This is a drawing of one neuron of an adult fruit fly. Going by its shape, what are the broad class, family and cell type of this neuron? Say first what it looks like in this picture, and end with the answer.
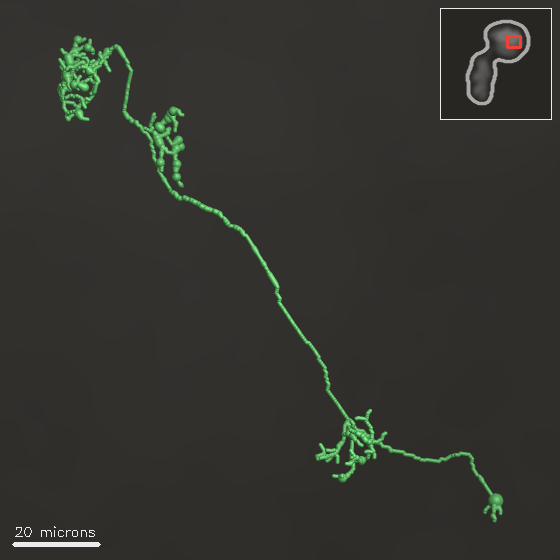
Its cell body lies at the lower right of the picture. From top to bottom in the picture it spans about 110 microns. The picture shows dozens of branch ends. Its broad class is central-brain intrinsic neuron. Its family is called class CX. Its cell type is PFNm_b.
